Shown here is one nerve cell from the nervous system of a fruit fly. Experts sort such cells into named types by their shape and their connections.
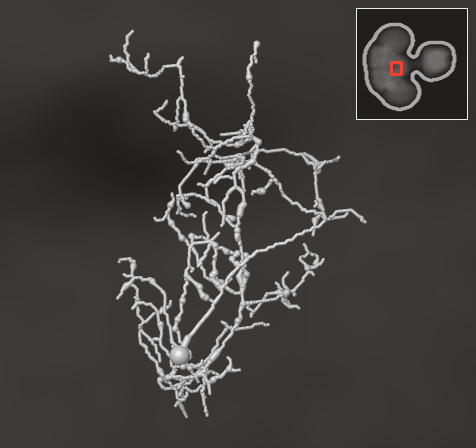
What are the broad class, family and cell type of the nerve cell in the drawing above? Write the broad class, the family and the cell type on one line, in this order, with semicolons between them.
central-brain intrinsic neuron; hemilineage TRdm; GNG239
